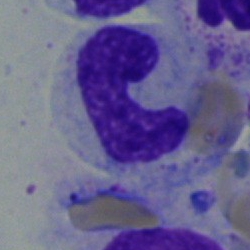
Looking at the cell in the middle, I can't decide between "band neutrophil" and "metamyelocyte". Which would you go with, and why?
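Band neutrophil. Outline roughly round. Nucleus a thick curved C, open side facing right. Chromatin dark purple, mottled with small paler spots. Cytoplasmic granules only faint, fine and sparse.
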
